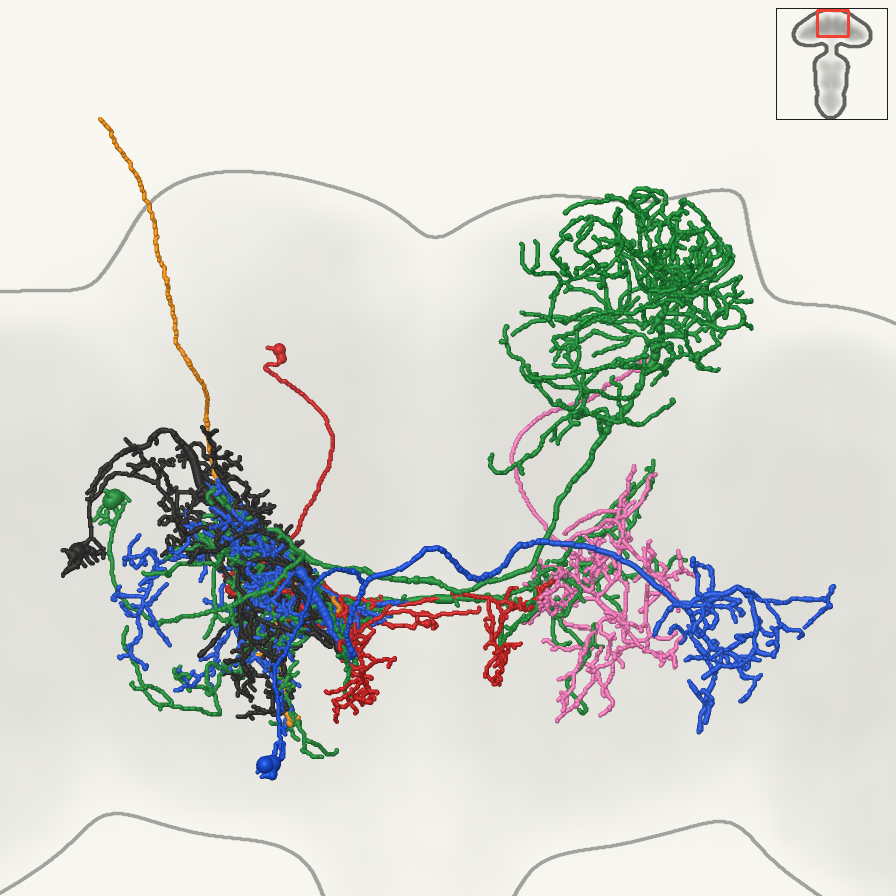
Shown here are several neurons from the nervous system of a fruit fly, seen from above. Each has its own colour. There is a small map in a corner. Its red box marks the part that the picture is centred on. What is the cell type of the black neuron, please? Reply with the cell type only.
SAD110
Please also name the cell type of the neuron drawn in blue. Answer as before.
AMMC012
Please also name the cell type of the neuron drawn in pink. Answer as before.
AMMC031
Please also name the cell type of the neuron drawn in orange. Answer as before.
JO-EV3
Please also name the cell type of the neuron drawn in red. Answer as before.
AMMC003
